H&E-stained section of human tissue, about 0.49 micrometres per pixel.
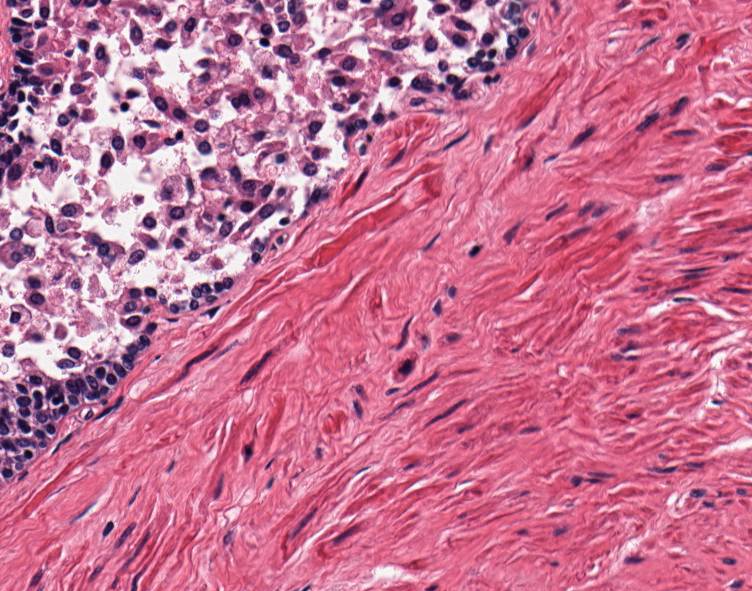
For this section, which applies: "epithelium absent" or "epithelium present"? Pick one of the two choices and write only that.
Epithelium absent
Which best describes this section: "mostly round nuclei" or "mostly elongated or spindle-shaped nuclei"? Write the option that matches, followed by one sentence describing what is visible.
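Mostly round nuclei. Most cells in the upper-left area have round, dark-staining nuclei.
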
